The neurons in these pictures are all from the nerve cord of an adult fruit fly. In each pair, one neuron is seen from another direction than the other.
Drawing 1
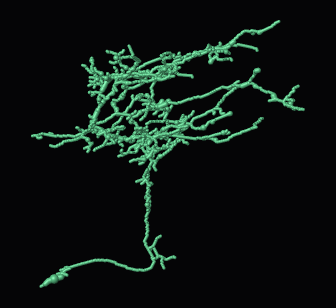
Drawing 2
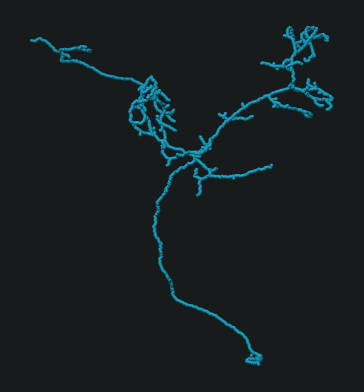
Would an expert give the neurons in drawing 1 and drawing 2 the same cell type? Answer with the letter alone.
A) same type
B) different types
B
